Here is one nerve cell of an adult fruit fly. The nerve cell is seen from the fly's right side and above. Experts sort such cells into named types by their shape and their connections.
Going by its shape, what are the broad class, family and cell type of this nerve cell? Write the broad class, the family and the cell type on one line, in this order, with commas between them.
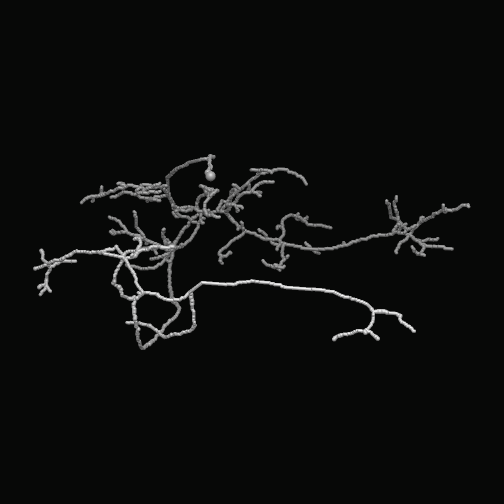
nerve-cord intrinsic neuron, hemilineage 19B, IN19B045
